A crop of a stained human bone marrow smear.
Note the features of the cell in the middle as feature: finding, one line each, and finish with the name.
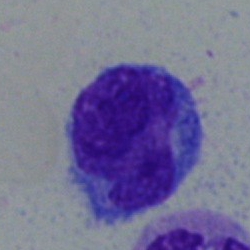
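Outline: roughly round, but ragged and uneven at the lower left
Nucleus: fills most of the cell
Nuclear edge: a notch on the right side
Cytoplasm: no granules visible
Name: monocyte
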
